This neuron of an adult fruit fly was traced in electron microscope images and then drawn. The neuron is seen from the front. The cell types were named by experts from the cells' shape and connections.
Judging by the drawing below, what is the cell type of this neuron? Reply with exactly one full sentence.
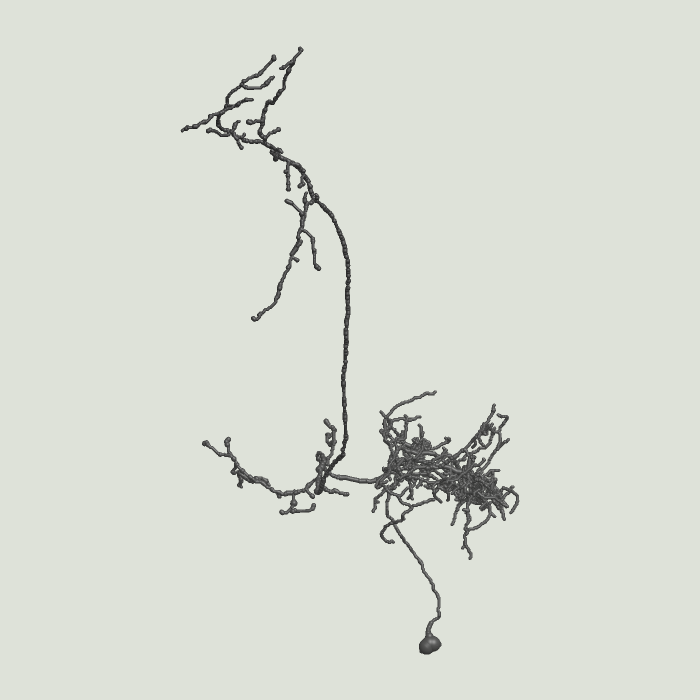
The cell type that this neuron has is AN06B026.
